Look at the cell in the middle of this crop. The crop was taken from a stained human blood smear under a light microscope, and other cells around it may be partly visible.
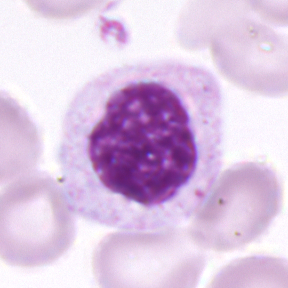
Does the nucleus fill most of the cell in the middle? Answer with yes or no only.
No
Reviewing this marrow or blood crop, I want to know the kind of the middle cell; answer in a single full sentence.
The cell at the middle of the frame should be recorded as a metamyelocyte.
